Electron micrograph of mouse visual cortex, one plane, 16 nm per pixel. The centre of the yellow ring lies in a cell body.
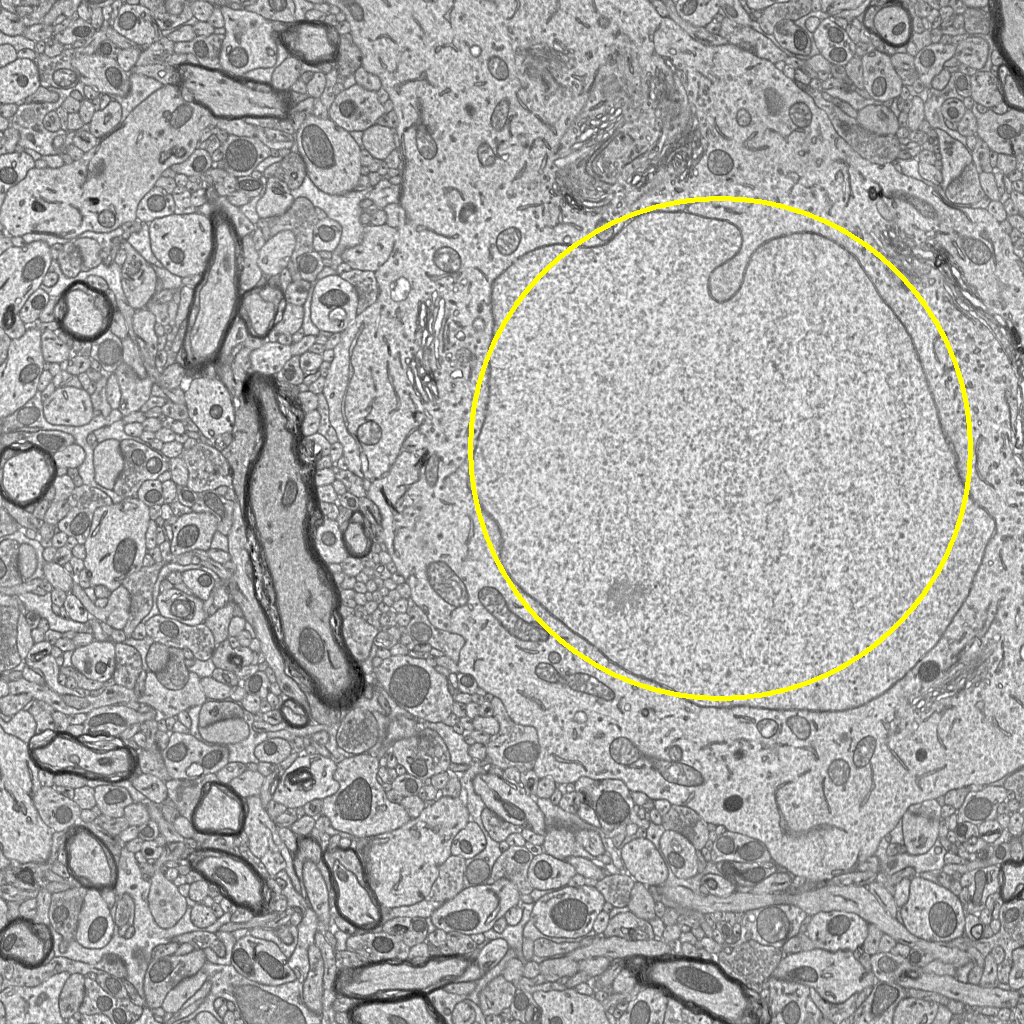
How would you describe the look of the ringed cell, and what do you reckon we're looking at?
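The nucleus is roughly round in outline and lies wholly within the picture. Its envelope has a single deep, narrow infolding at the top. The chromatin is pale and evenly dispersed, with no thick dense band lining the envelope. The ringed cell is an excitatory neuron.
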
